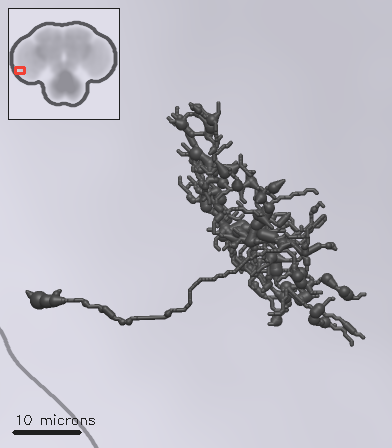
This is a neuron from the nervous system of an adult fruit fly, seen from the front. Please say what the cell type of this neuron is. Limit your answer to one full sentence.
This neuron is assigned to the cell type Dm12.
